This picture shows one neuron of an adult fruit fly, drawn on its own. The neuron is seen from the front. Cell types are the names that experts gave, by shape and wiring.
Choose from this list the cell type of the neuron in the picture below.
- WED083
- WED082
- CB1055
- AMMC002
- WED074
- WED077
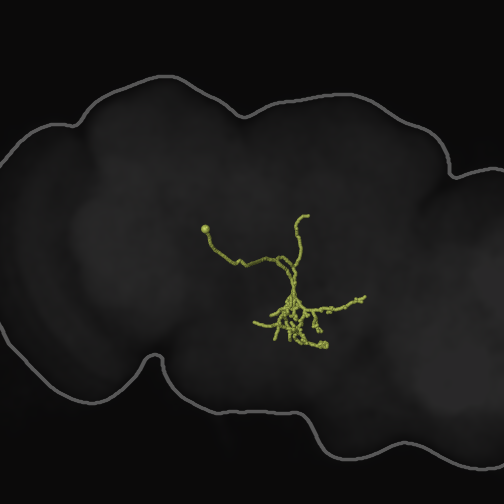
AMMC002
